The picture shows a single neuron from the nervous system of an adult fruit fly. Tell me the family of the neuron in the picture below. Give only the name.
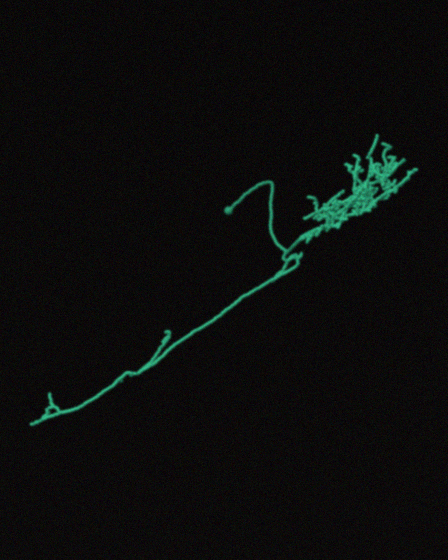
hemilineage 23B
